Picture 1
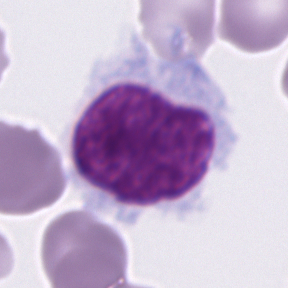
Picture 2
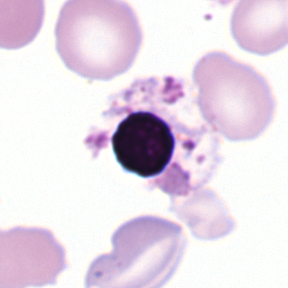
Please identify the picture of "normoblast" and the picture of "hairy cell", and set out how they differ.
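Hairy cell in picture 1, normoblast in picture 2. The hairy cell has a ragged, irregular outline, fringed by fine, hair-like cytoplasmic projections. Its cytoplasm shows no distinct granules, and a red cell touches its upper edge.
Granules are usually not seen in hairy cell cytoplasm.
The normoblast's outline is ragged too, and poorly defined rather than a smooth circle. Its nucleus is smaller than the neighbouring red cells. The chromatin is very dark and densely condensed, nearly uniform throughout, and no nucleoli are visible.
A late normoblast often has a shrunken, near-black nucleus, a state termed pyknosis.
The material around the nucleus is pale pinkish-grey, not blue. Small purple granular clumps lie at the edges of the cell.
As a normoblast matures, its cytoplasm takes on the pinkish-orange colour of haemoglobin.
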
